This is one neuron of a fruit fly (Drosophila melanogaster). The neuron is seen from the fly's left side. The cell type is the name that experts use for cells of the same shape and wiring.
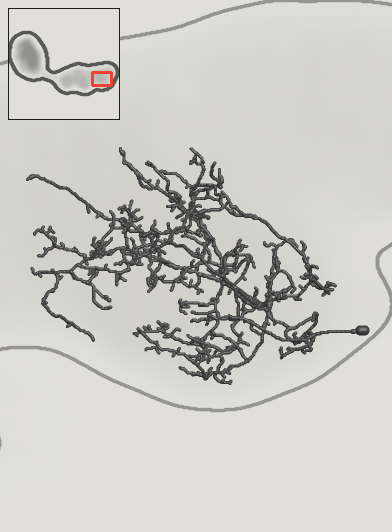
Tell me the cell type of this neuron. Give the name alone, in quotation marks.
"IN04B042"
